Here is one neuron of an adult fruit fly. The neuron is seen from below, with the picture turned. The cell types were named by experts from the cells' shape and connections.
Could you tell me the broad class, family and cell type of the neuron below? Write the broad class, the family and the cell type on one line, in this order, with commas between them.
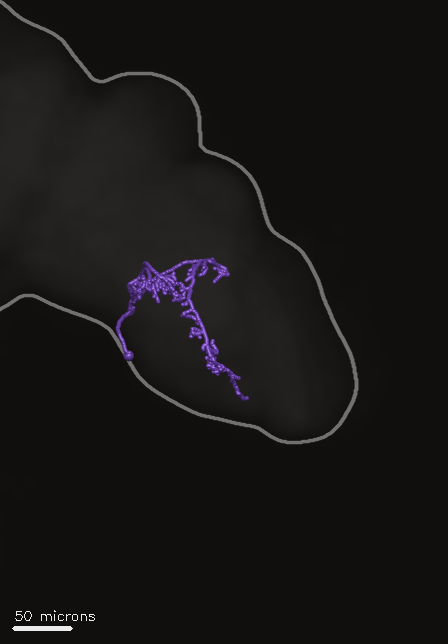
optic-lobe intrinsic neuron, MeLo, MeLo14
